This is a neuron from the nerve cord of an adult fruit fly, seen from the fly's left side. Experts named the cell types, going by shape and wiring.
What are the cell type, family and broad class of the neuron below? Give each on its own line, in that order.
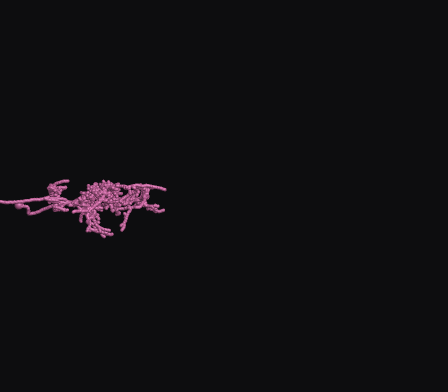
AN08B041
hemilineage 08B
ascending neuron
